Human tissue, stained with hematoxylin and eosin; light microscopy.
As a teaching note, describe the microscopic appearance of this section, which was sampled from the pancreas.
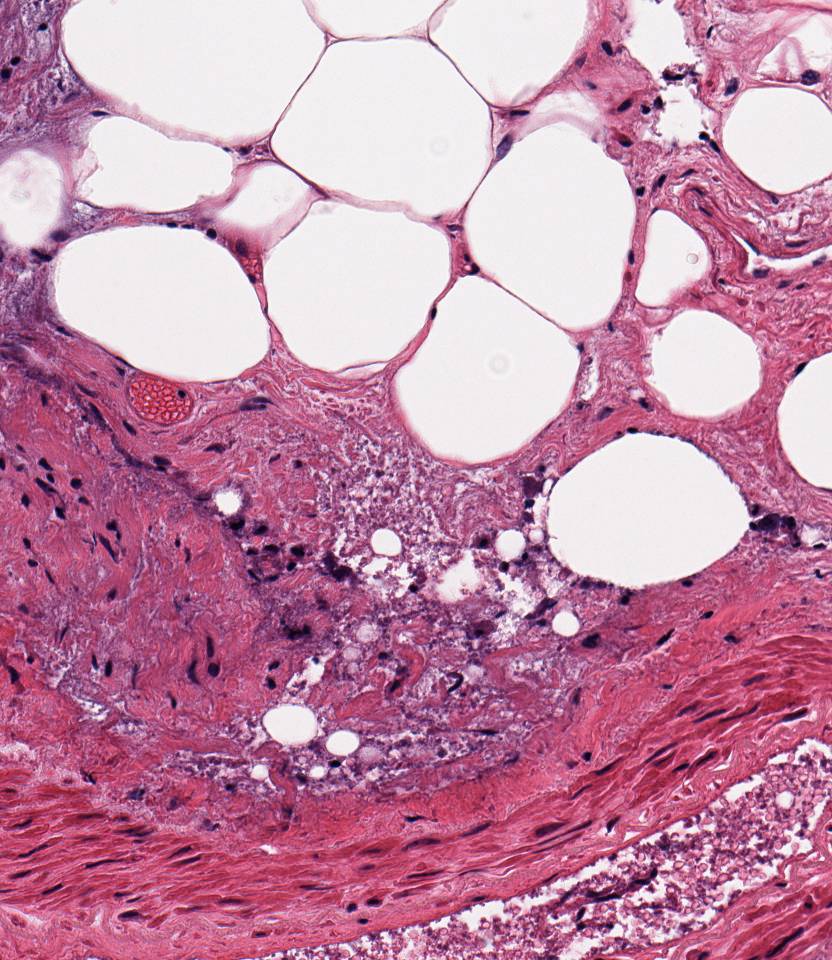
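Mature fat above, dense pink fibrous tissue below. A small round vessel packed with red blood cells lies at the left where they meet. Mid-field there's pale, granular, purple-tinged debris with scattered small round clear droplets. Spindle cells with elongated nuclei curve gently along the bottom.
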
